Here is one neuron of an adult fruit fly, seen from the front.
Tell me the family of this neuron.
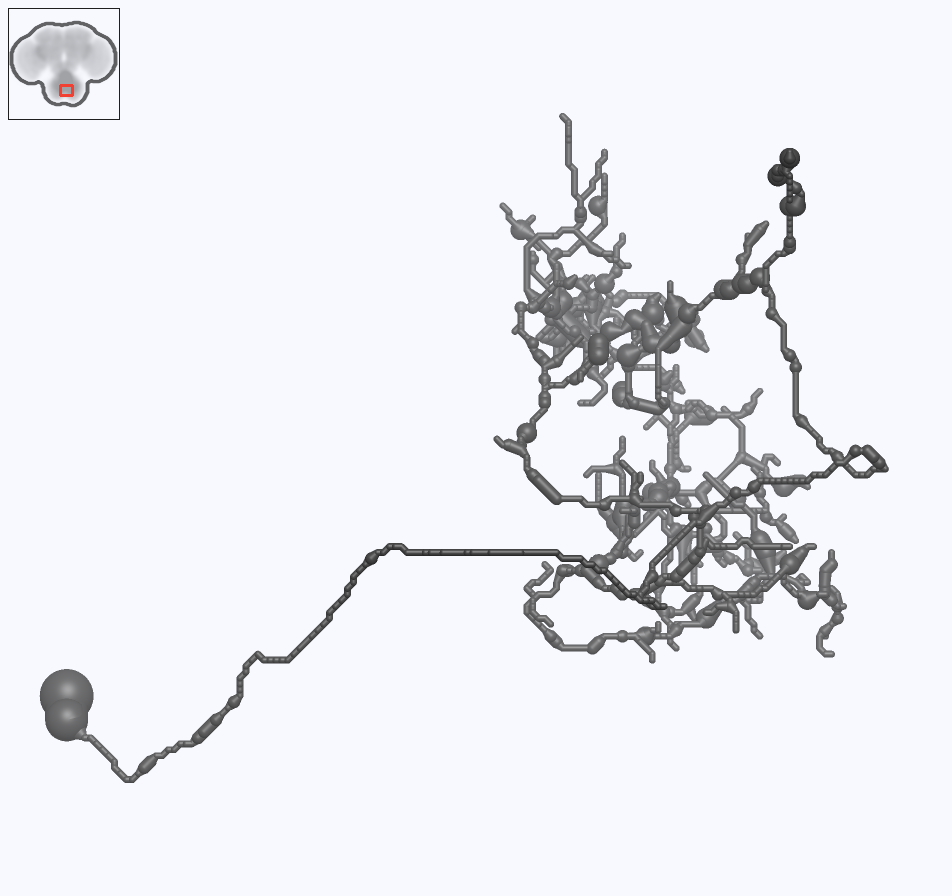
hemilineage 14A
